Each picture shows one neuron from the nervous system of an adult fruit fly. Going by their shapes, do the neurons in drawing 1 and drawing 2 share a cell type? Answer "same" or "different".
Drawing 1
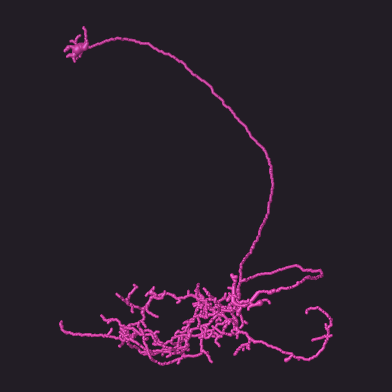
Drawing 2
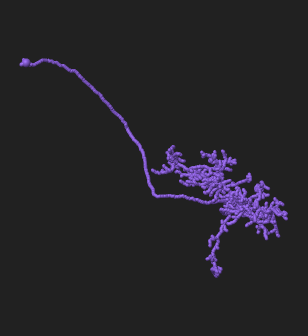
different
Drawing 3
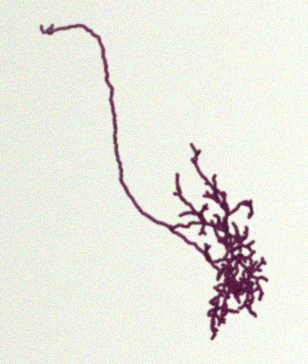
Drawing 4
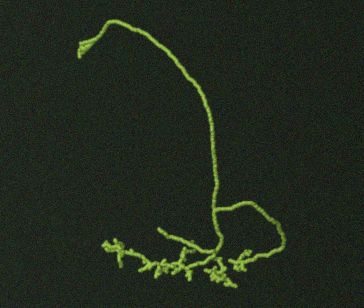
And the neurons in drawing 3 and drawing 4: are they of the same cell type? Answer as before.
different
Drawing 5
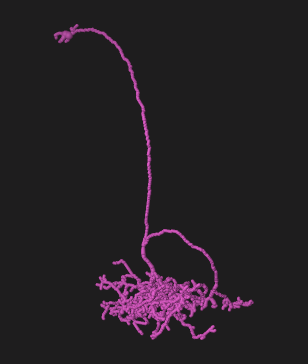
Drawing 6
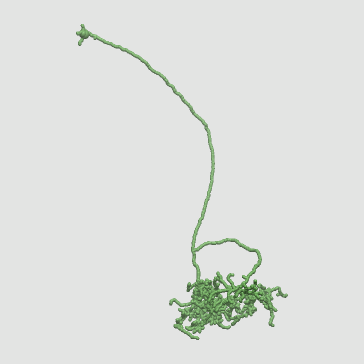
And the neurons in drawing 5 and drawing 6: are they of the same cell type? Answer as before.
same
